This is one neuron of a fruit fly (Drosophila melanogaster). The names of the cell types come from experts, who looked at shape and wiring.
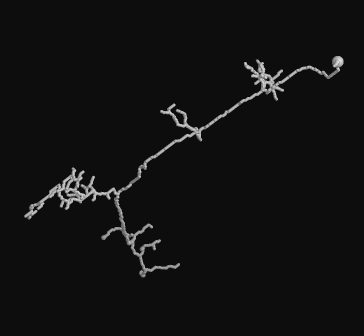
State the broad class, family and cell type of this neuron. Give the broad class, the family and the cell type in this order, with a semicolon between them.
optic-lobe intrinsic neuron; TmY; TmY4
